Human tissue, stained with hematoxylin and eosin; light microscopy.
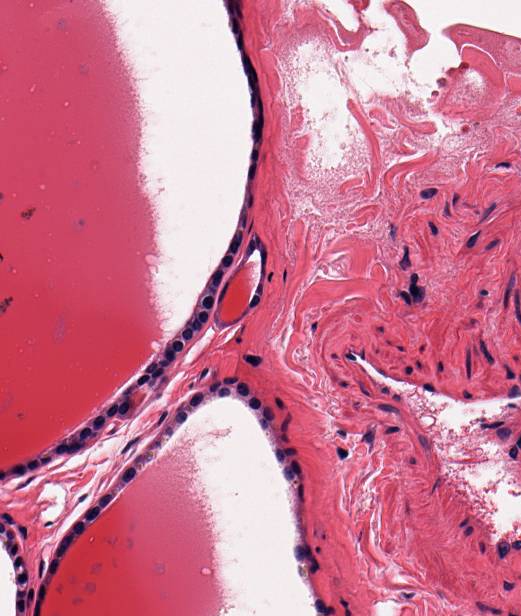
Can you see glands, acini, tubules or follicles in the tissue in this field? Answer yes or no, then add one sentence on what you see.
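Yes. The spaces are lined by a single layer of low cuboidal epithelial cells.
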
